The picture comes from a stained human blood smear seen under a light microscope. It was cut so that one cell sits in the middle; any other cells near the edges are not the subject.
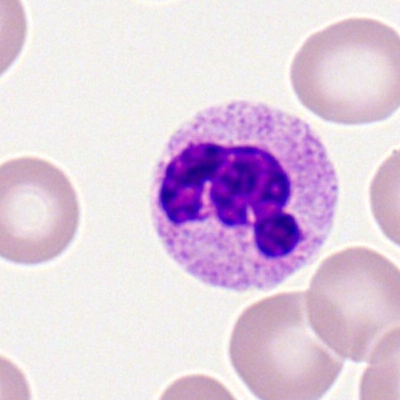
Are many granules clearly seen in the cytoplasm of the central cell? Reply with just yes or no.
Yes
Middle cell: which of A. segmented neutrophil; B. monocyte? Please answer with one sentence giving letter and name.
What option A states is correct, the central cell being a segmented neutrophil.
